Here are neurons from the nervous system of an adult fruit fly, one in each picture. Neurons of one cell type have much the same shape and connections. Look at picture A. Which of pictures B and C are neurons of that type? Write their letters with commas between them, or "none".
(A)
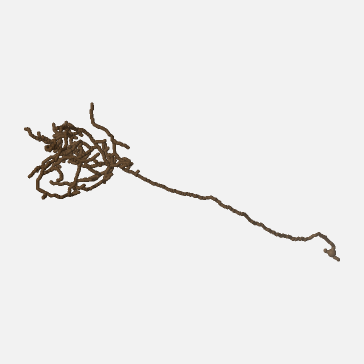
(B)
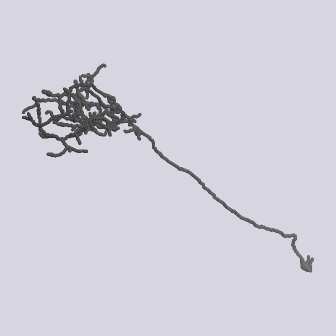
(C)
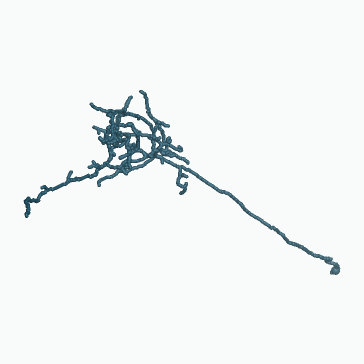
B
